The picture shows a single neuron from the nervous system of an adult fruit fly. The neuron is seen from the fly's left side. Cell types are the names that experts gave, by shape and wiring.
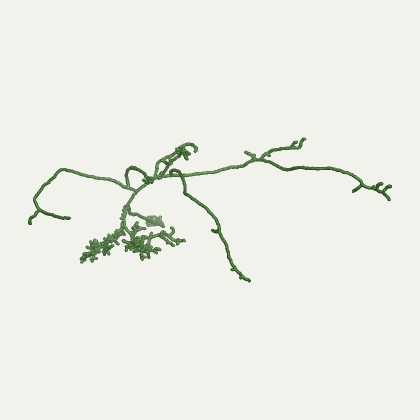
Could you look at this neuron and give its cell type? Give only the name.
IN18B032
